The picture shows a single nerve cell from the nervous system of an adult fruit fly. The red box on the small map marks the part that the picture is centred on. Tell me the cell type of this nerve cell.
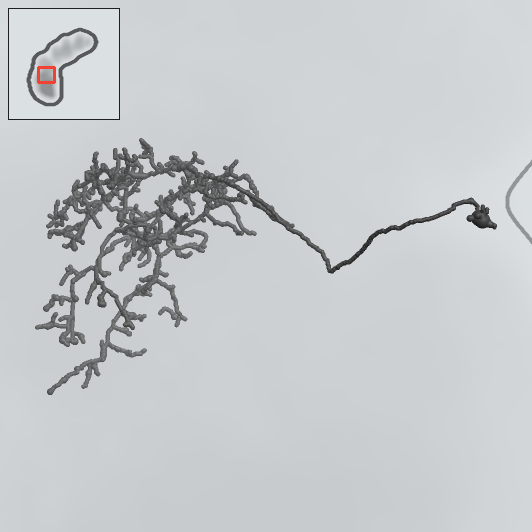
AVLP465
